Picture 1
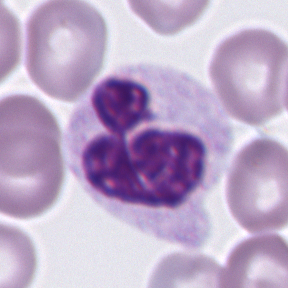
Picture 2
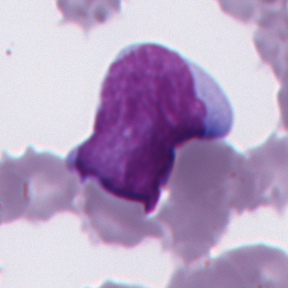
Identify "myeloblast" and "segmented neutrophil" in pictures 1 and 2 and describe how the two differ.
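You'll find the segmented neutrophil in picture 1 and the myeloblast in picture 2. Begin with the nucleus: in picture 1 the upper lobe is joined to the rest by a thin strand, while in picture 2 the nucleus is a single unlobed mass that fills most of the cell.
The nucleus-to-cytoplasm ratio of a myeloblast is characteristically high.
The neutrophil's chromatin is dark purple and coarsely clumped, and no nucleoli are visible.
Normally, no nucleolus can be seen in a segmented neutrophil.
Next, the cytoplasm: the neutrophil has plenty of it, pale pinkish-lilac and holding fine, faint granules.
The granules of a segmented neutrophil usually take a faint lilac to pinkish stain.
The myeloblast has only a scant pale-blue crescent of cytoplasm at the upper right, with no granules in it. Neither cell shows vacuoles in its cytoplasm. Finally, the myeloblast's outline is irregular and angular rather than round.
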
